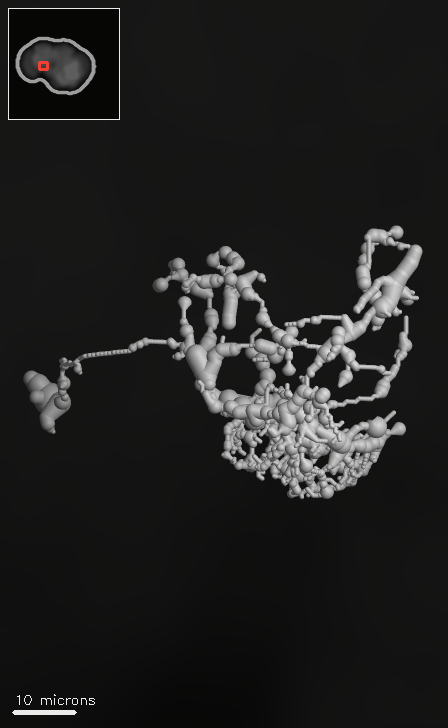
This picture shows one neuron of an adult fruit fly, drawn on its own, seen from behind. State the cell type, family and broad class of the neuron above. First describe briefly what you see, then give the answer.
From left to right in the picture it spans about 65 microns. The picture shows dozens of branch ends. The cell type is l2LN23. The family is hemilineage ALl1_dorsal. This is a central-brain intrinsic neuron.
